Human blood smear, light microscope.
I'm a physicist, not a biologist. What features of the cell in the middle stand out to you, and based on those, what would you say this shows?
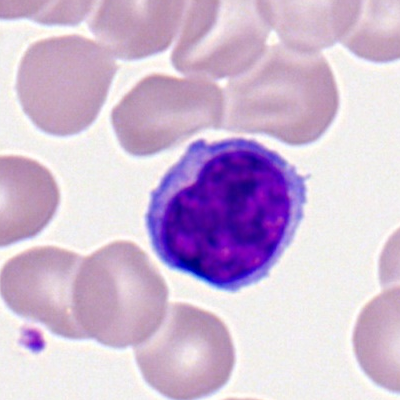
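Look at the outline: it is roughly round, though the edge is slightly ragged rather than smooth. On the upper left of the nucleus there is a shallow notch. Search the cytoplasm and you will find no granules. This is a lymphocyte.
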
